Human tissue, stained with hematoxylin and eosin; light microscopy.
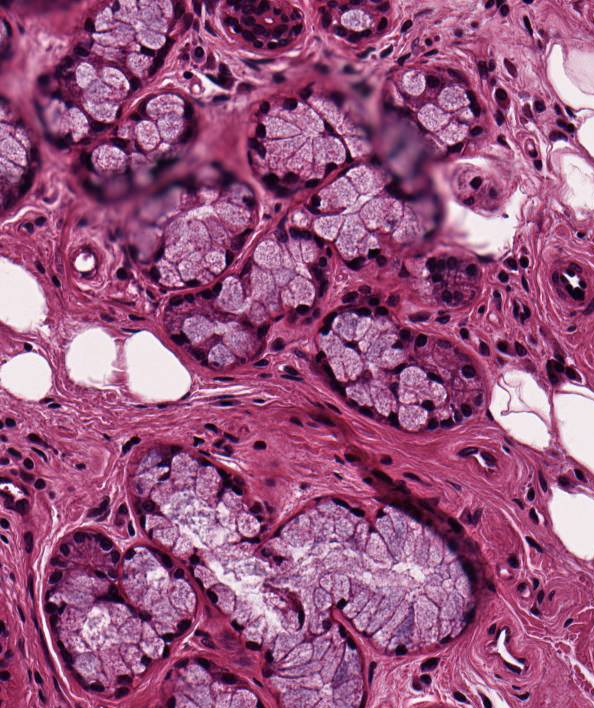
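Minor salivary gland, haematoxylin and eosin stained section. Look at the acinar cells first: their cytoplasm is pale, grey-purple and frothy. The stroma is dense collagen holding scattered elongated dark nuclei. The empty white spaces along the left middle and right edges are adipocytes. On the right, small blood vessels with narrow lumina lie in the stroma.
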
